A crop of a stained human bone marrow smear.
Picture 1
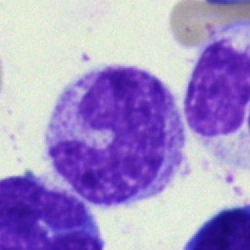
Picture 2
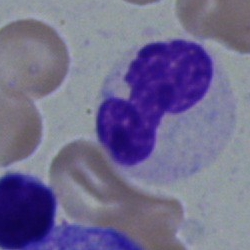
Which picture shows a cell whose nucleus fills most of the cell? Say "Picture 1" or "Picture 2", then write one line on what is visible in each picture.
Picture 1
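In picture 1: The cytoplasm forms only a narrow rim around most of the nucleus.
In picture 2: The cytoplasm is abundant and very pale greyish-blue.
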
